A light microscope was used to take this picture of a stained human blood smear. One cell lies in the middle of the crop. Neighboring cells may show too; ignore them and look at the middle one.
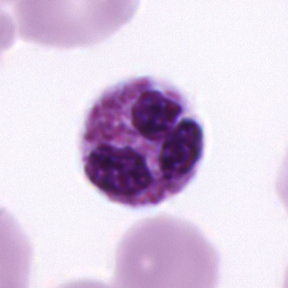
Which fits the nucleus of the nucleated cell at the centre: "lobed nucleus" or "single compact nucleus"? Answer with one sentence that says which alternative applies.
The nucleus has been divided into two or more segments.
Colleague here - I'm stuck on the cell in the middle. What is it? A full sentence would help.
For this crop, the central cell is an eosinophil.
